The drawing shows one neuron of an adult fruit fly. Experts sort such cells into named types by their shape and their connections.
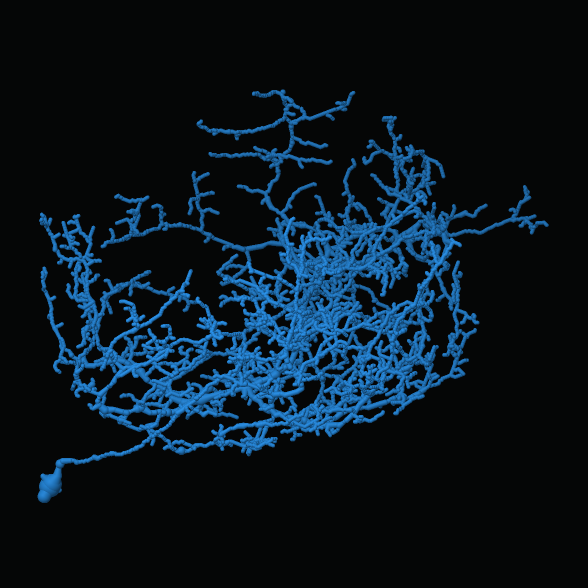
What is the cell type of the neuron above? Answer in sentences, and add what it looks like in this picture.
It is of cell type IN20A.22A001. This is a nerve-cord intrinsic neuron. The picture shows more than a hundred branch ends. In this view it is about as wide as it is tall.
